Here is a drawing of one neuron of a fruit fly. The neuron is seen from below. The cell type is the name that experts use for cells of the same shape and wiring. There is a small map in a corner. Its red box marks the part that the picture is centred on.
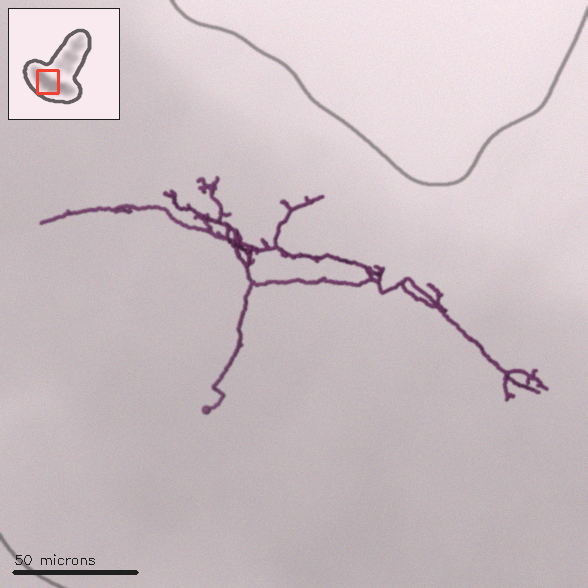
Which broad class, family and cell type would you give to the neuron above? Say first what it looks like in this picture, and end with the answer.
From left to right in the picture it spans about 200 microns. Dozens of branch ends can be seen. Its broad class is central-brain intrinsic neuron. The family is hemilineage SMPad2. It is of cell type CL048.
